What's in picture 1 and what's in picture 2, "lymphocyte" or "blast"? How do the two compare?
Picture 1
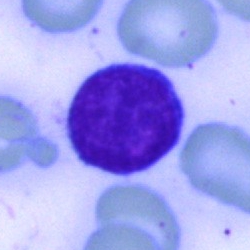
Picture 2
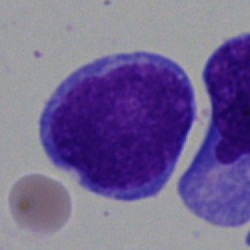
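Picture 1 is the lymphocyte; picture 2, the blast. Chromatin: dense and deeply stained purple in the lymphocyte, finely granular and evenly spread in the blast.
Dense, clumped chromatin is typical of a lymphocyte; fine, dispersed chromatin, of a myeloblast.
The lymphocyte shows little or no cytoplasm; the blast has a thin blue rim of it, with the nucleus filling most of the cell.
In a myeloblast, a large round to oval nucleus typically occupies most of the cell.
Outline: round in the lymphocyte; rounded in the blast, with a small notch at the lower left. Neither cell shows granules.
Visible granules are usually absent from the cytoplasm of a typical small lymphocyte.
The lymphocyte also has no distinct nucleolus and no hair-like projections from its surface.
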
